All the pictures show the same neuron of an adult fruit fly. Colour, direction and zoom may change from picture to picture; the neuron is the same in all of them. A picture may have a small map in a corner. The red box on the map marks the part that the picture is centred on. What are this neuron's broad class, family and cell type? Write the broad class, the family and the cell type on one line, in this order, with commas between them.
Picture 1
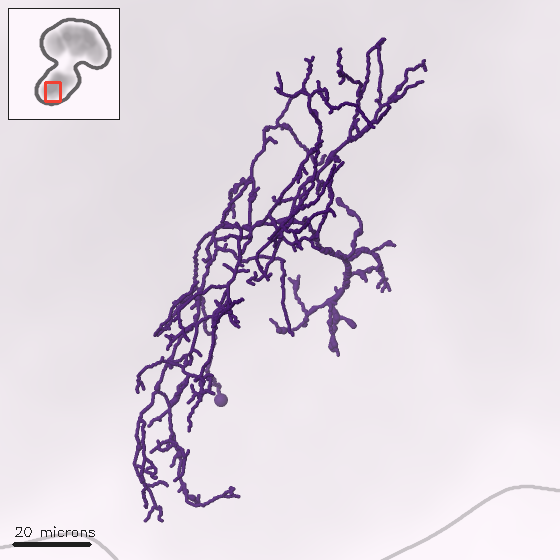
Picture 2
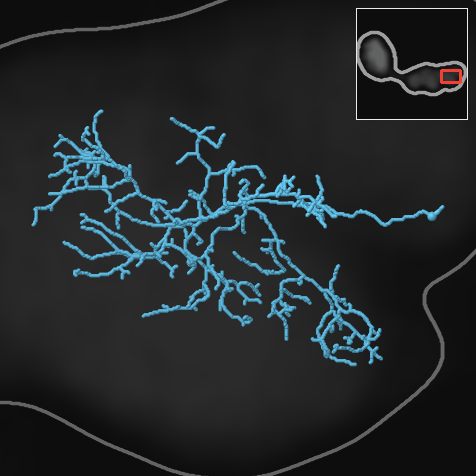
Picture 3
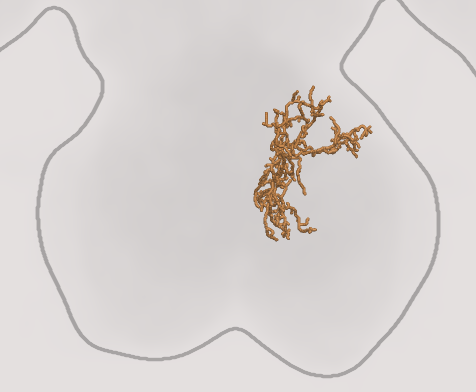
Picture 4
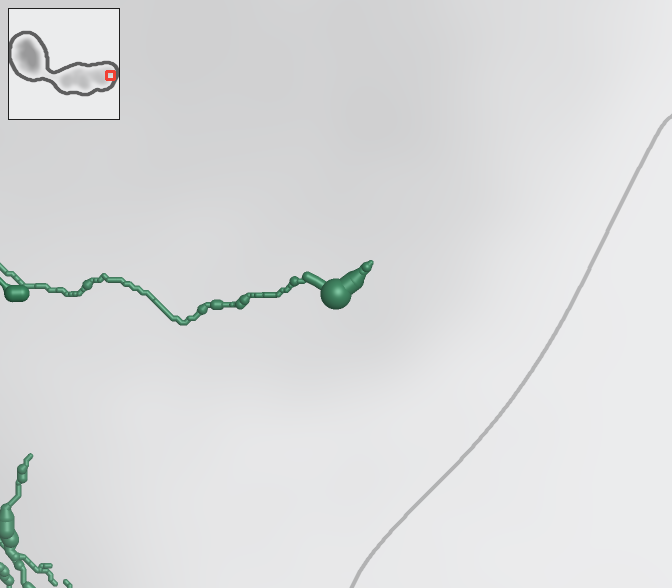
nerve-cord intrinsic neuron, hemilineage 21A, IN21A051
